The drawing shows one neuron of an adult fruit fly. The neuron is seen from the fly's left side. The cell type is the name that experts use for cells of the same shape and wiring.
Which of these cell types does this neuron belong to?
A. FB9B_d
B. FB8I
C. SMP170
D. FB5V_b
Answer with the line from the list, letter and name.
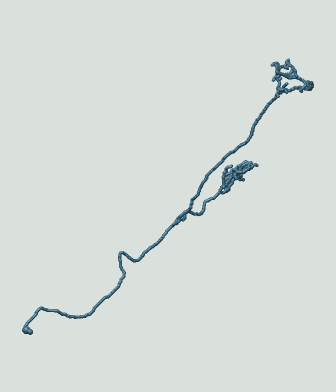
A. FB9B_d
